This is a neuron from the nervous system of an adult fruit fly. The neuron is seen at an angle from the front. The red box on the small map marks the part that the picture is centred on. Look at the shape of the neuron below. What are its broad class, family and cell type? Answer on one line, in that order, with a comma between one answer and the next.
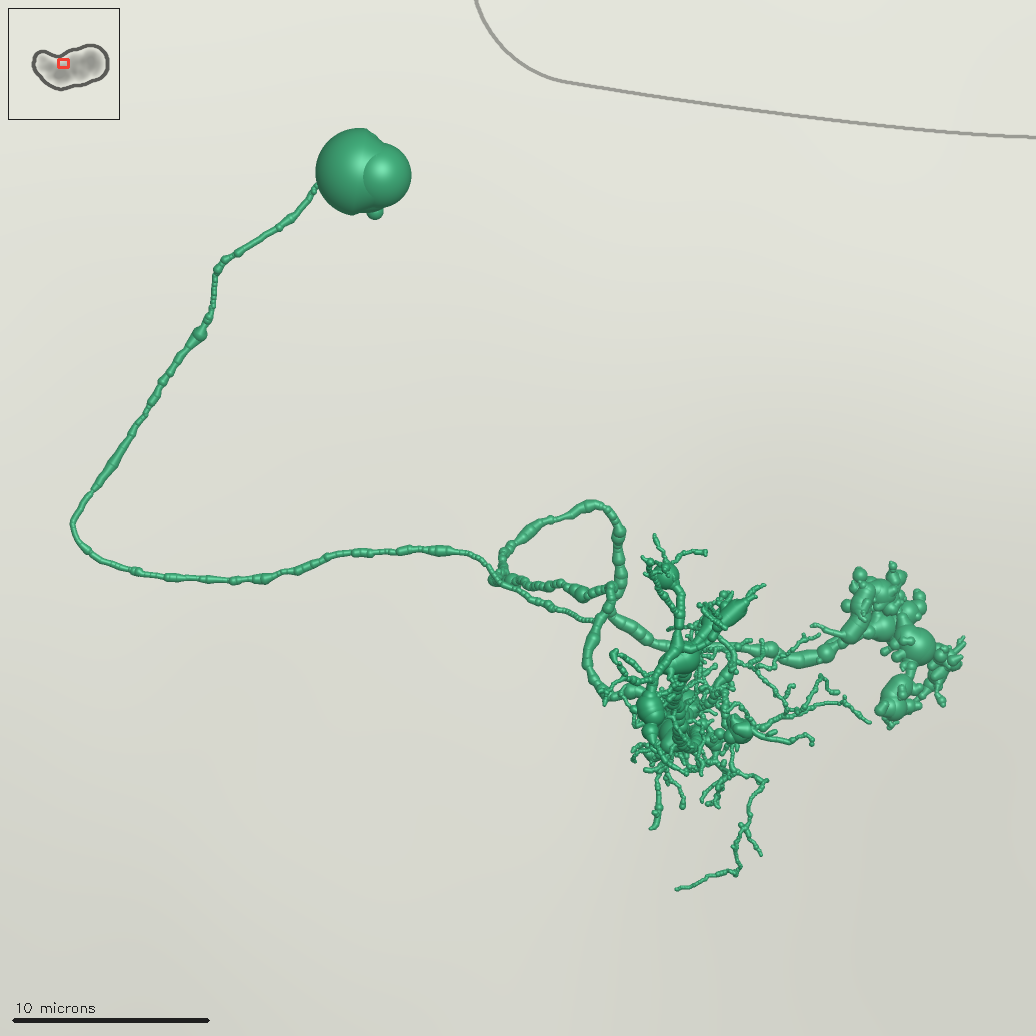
optic-lobe intrinsic neuron, T, T2a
